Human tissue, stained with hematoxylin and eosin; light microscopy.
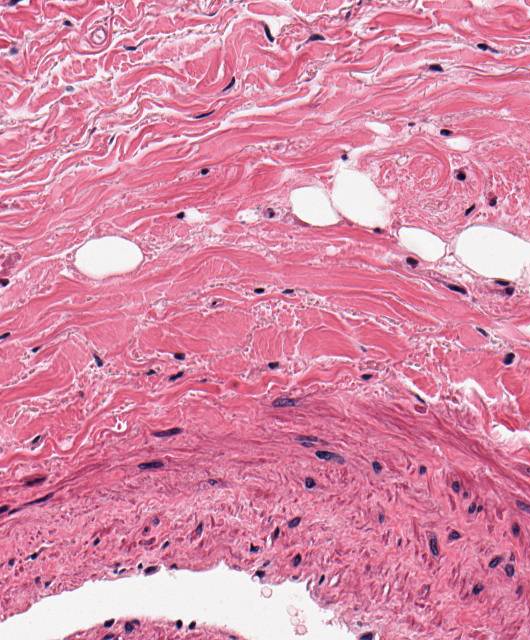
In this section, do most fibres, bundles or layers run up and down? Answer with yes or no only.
No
